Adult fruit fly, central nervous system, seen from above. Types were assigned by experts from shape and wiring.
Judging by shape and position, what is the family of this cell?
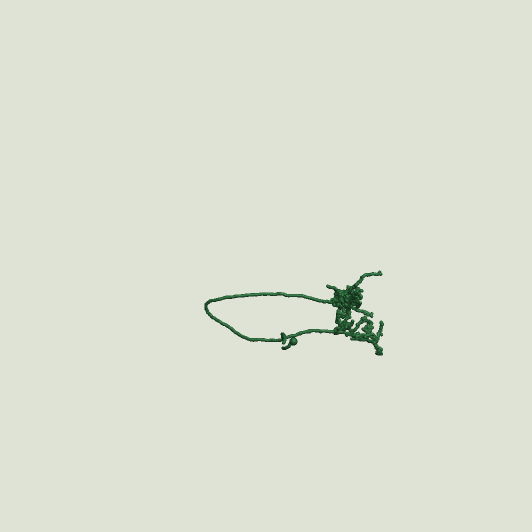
hemilineage DM1_dorsal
